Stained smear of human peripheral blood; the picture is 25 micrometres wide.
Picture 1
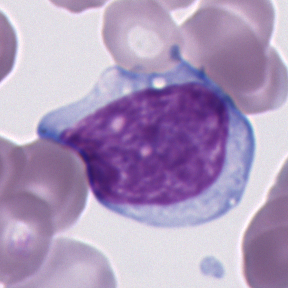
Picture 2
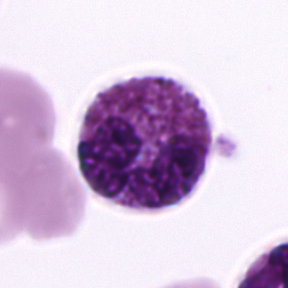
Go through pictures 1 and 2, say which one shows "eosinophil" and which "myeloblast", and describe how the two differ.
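Let's take them in turn: the myeloblast is in picture 1, and the eosinophil is in picture 2. Compare the outlines first: the eosinophil's is round and smooth, while the myeloblast's is irregular and tapers to a point on its left side.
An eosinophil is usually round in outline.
The eosinophil's nucleus appears as two rounded lobes, one on the left and one on the right.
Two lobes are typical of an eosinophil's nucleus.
In the myeloblast, look closely at the chromatin: it is mottled with small paler patches rather than evenly smooth. Now the cytoplasm: the myeloblast's is pale blue, deeper blue along the cell edge than beside the nucleus, and you'll see no granules in it.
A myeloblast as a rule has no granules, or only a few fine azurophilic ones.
The eosinophil does have granules, and between them near the centre its cytoplasm shows as a pale lilac background.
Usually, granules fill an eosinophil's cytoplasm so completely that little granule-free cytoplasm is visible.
The eosinophil is about 12 micrometres across. Around them, red cells press against the myeloblast's upper edge, and a small purple granular fragment lies just outside the eosinophil's right edge.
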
